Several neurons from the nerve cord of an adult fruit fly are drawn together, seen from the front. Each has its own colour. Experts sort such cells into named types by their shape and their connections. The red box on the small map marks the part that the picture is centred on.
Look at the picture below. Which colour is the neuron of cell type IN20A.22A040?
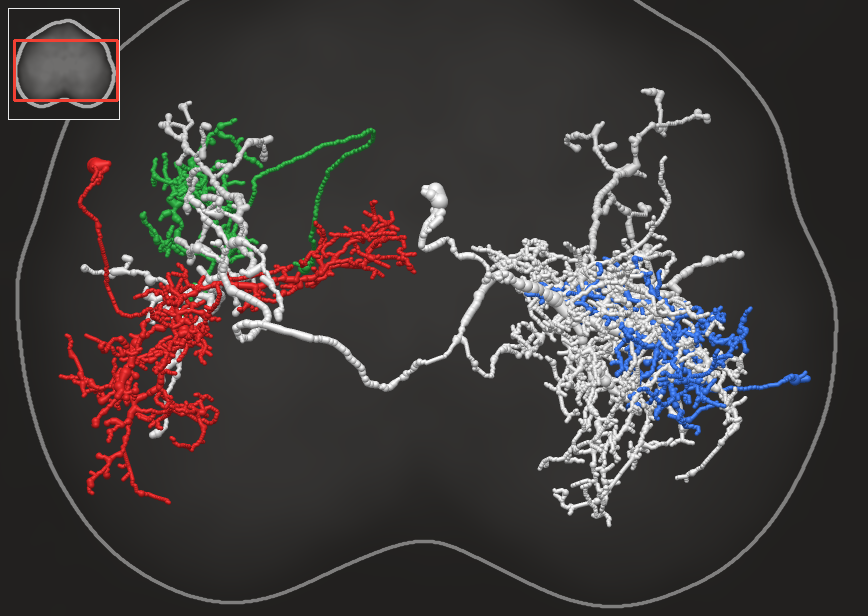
blue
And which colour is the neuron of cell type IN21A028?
red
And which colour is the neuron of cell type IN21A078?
green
